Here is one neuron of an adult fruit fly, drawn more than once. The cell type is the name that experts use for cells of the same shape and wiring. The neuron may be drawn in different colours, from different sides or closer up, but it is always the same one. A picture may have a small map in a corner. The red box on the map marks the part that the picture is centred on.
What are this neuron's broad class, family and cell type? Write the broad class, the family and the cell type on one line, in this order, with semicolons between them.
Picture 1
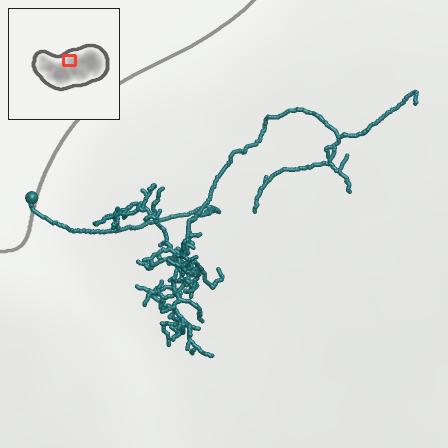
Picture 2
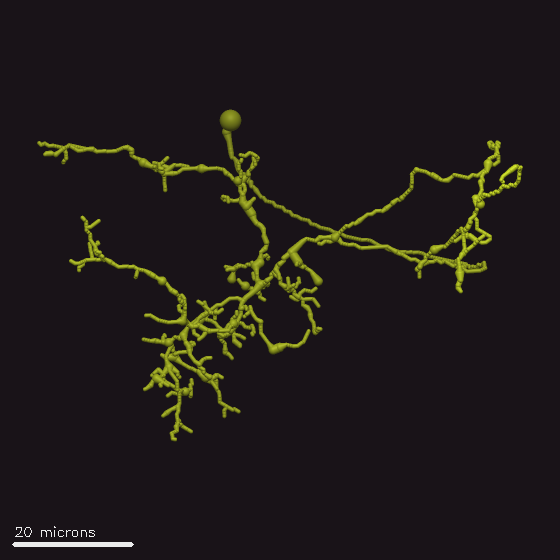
central-brain intrinsic neuron; hemilineage SLPp&v1_posterior; LHPV4g1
